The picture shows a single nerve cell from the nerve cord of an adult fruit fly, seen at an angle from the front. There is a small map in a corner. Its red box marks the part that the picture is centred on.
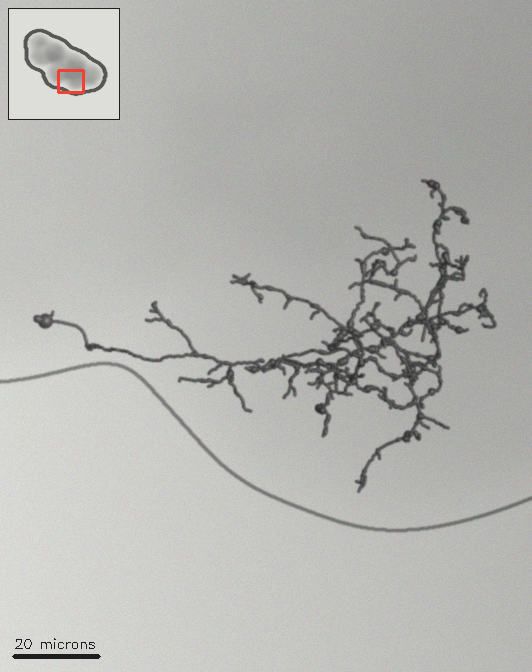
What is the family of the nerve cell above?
hemilineage 20A.22A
